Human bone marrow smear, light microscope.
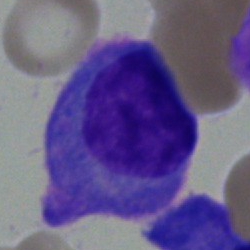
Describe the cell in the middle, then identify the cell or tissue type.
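The cell has an irregular outline, with a rounded bulge projecting at the lower left. A moderate amount of deep blue cytoplasm surrounds the nucleus, broadest on the left and below it. Just beneath the nucleus lies a paler zone of cytoplasm. The cytoplasm shows no distinct granules. This is a plasma cell.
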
